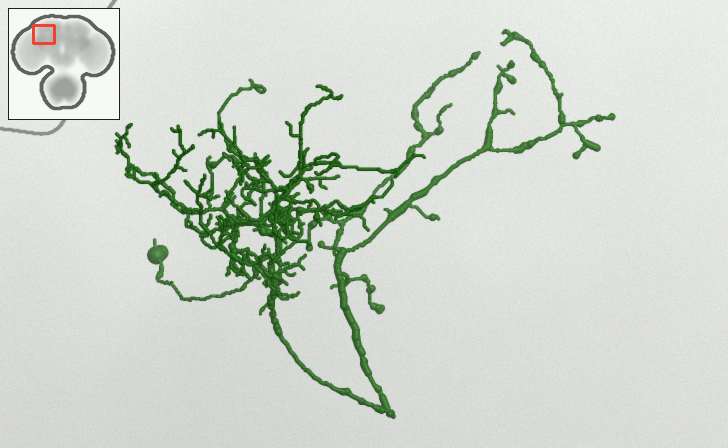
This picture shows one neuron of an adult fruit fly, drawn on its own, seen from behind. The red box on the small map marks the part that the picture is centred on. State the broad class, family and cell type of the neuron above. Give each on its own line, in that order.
central-brain intrinsic neuron
hemilineage VLPl2_posterior
LHAV2b5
